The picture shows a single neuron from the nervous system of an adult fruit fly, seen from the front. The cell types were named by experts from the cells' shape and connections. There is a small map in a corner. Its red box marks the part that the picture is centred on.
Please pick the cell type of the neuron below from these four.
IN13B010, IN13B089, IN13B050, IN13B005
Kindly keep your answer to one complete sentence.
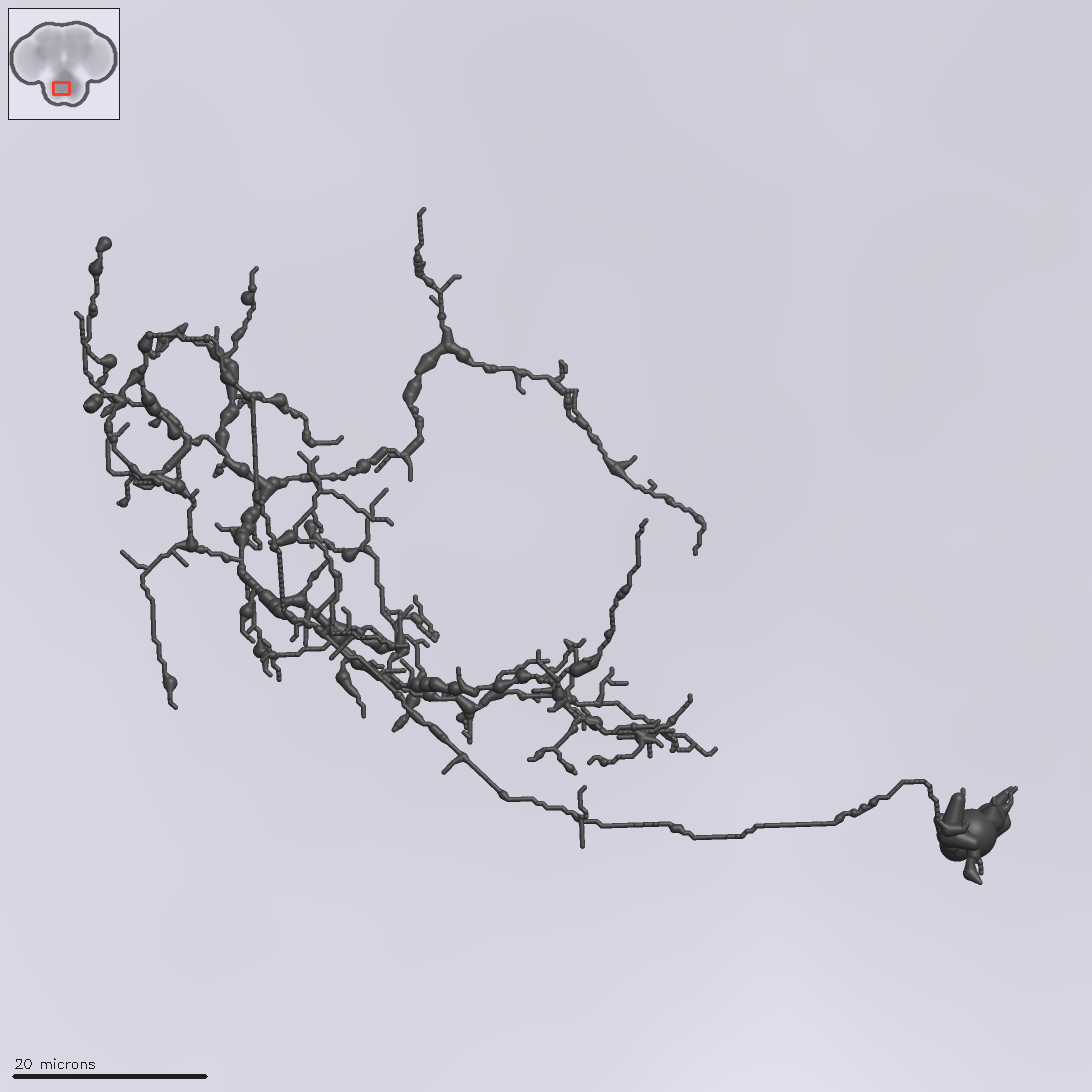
The cell type name IN13B089 applies to this neuron.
